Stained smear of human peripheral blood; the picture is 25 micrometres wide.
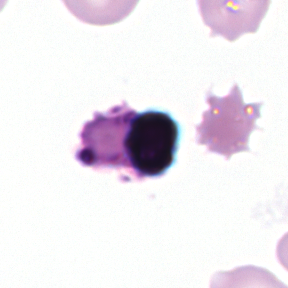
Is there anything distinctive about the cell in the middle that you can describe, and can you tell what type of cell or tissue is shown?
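Its nucleus stains almost black-purple, too dense for any chromatin pattern to show. To the left lies pinkish-lilac cytoplasm, close in tone to the red cells, with an irregular, ragged outline and a small dark purple dot at its lower left edge. The cell is a normoblast.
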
